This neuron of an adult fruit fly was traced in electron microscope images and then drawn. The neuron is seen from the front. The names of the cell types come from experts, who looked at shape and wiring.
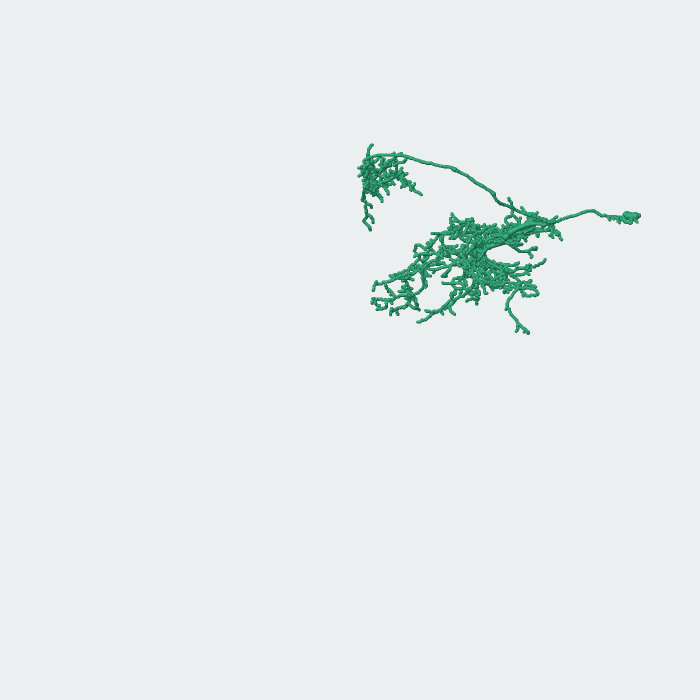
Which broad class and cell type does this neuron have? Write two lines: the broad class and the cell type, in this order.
central-brain intrinsic neuron
CL029_b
